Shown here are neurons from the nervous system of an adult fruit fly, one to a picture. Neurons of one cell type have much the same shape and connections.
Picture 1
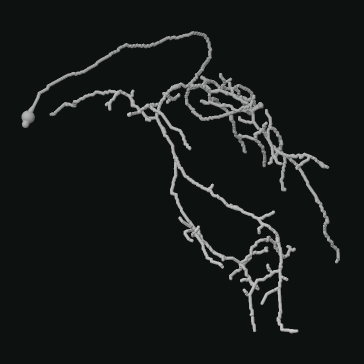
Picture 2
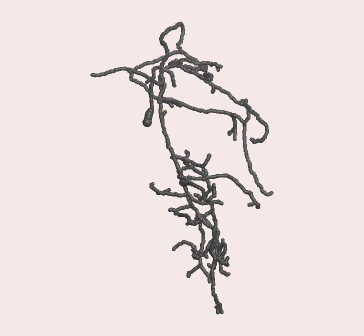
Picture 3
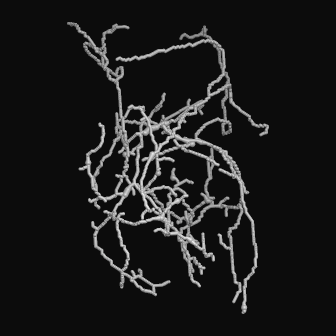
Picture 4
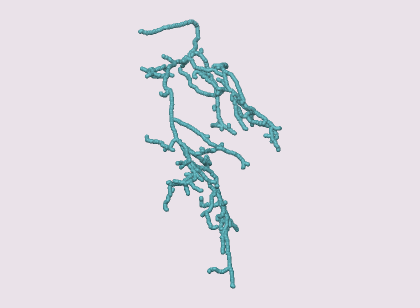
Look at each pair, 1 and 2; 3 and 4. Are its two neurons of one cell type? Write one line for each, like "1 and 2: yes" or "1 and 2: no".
1 and 2: no
3 and 4: no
